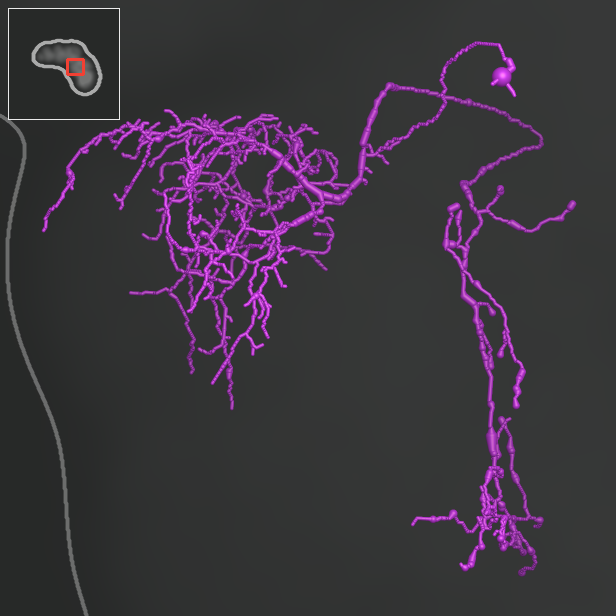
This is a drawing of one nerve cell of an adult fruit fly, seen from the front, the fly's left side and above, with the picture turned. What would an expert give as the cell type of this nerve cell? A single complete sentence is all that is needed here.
As a matter of cell type, the nerve cell is LHAV2b5.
